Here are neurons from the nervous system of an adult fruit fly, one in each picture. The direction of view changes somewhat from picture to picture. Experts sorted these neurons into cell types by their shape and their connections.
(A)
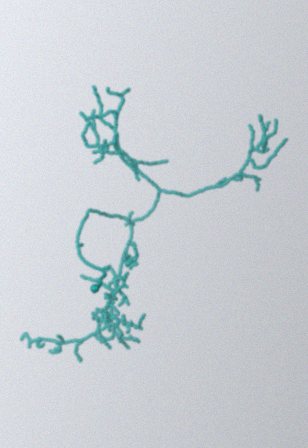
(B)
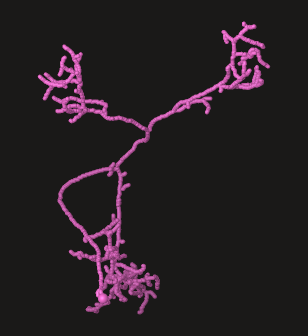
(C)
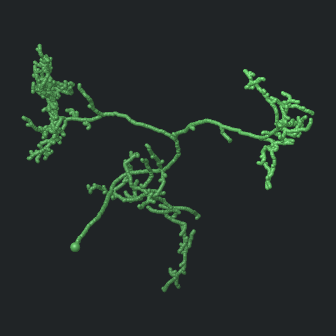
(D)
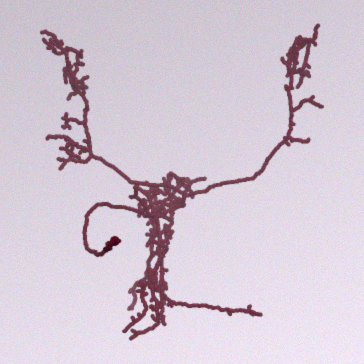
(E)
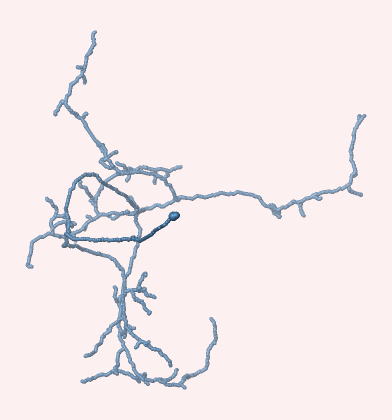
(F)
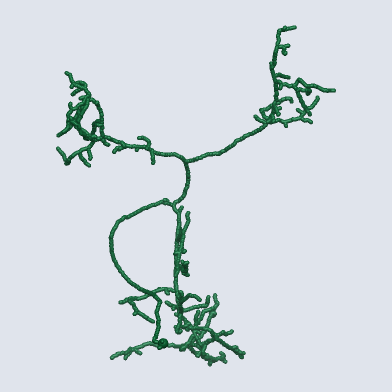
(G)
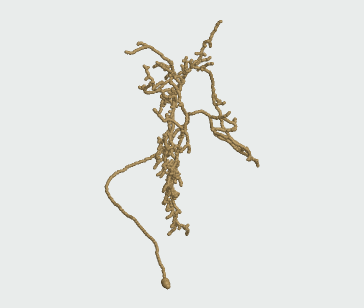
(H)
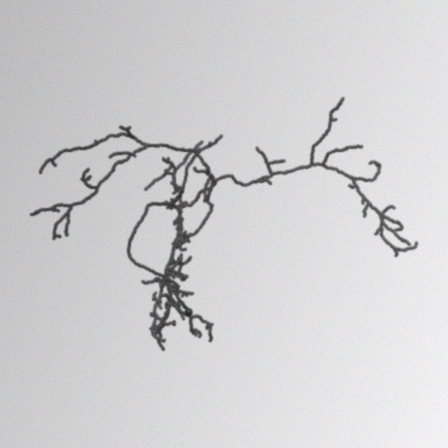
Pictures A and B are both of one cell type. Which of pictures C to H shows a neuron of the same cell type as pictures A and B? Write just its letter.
F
